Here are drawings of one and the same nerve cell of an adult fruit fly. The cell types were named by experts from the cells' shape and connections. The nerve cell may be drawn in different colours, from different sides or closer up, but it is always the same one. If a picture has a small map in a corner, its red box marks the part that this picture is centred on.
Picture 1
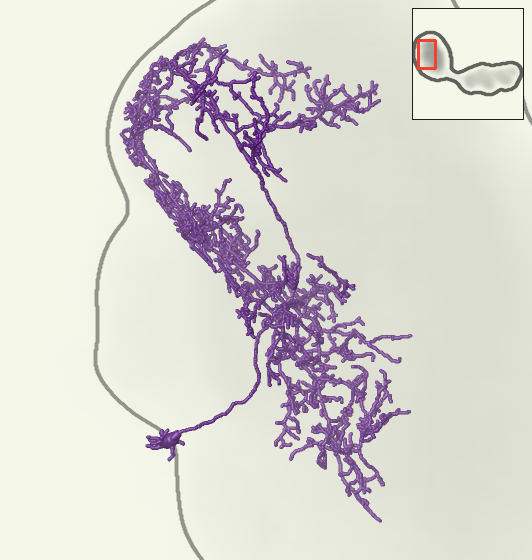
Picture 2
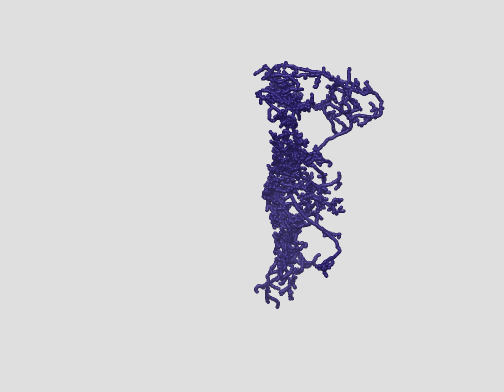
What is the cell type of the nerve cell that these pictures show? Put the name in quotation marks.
"SMP163"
